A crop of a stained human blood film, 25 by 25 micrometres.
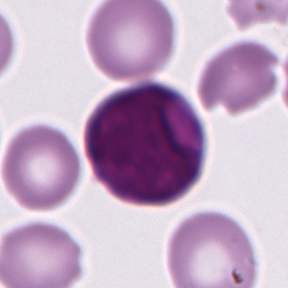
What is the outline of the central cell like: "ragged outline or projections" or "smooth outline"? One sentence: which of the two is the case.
The outline of the cell is smooth, not rough.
